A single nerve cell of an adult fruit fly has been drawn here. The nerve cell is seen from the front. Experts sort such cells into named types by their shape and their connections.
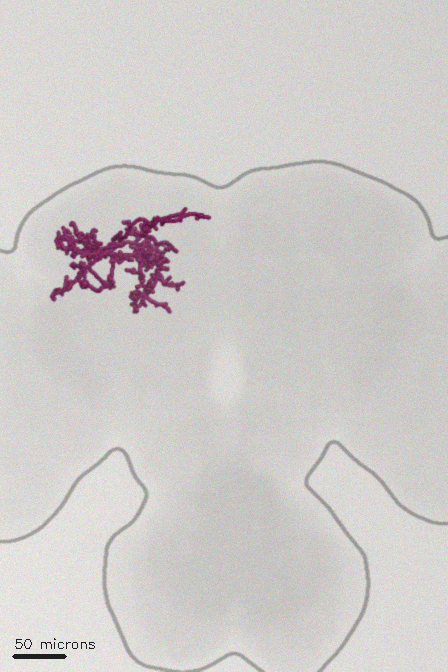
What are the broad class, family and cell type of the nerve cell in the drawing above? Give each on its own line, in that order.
central-brain intrinsic neuron
hemilineage AOTUv2
CL025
